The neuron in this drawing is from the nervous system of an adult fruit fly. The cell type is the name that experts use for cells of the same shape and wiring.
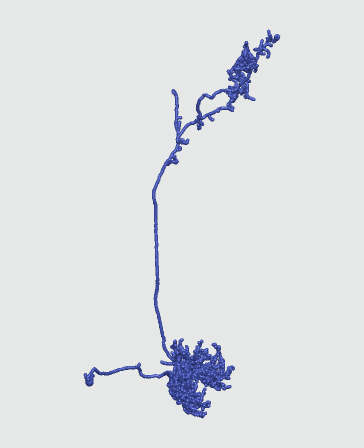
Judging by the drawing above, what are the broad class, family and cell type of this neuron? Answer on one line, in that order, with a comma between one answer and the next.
ascending neuron, hemilineage 09B, AN09B004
